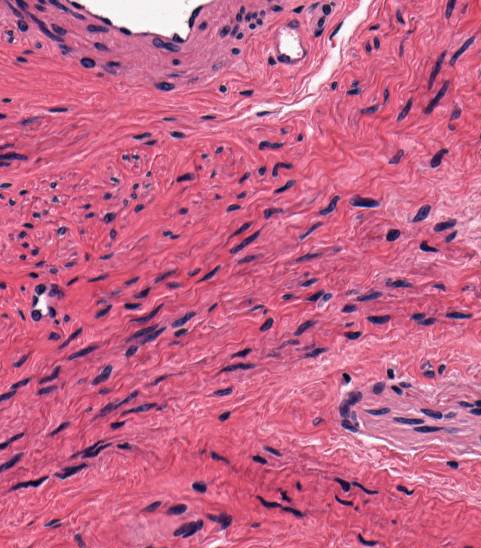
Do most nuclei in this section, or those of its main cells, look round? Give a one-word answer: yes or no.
No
